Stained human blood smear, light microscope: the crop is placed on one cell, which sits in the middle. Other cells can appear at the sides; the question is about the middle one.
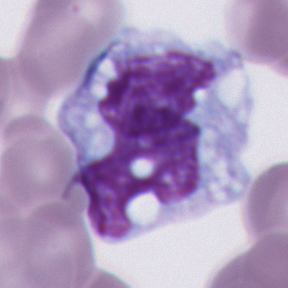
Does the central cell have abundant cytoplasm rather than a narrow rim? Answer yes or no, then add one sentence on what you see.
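Yes. The cytoplasm is plentiful and pale greyish-blue.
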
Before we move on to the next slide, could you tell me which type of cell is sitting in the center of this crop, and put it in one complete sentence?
The middle cell in this particular crop is a monocyte.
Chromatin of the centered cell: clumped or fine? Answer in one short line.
The chromatin is delicate and fine, lacking coarse clumping entirely.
